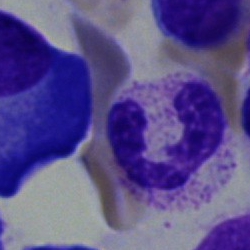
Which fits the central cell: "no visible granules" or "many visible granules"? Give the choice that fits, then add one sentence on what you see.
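Many visible granules. Fine pink-purple granules are scattered throughout the cytoplasm.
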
